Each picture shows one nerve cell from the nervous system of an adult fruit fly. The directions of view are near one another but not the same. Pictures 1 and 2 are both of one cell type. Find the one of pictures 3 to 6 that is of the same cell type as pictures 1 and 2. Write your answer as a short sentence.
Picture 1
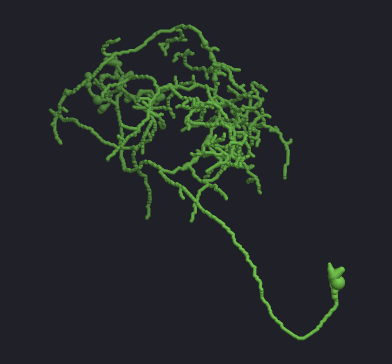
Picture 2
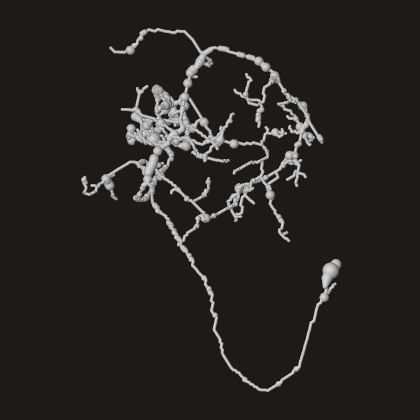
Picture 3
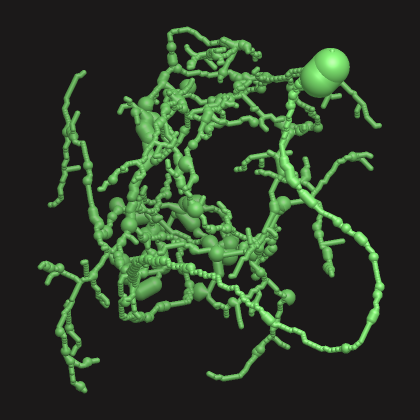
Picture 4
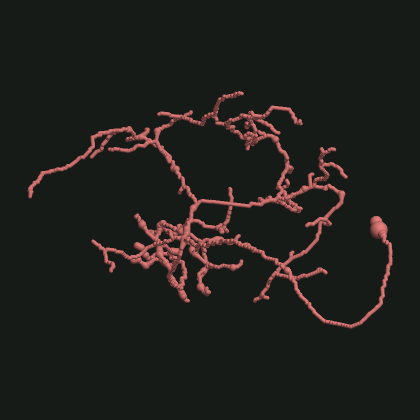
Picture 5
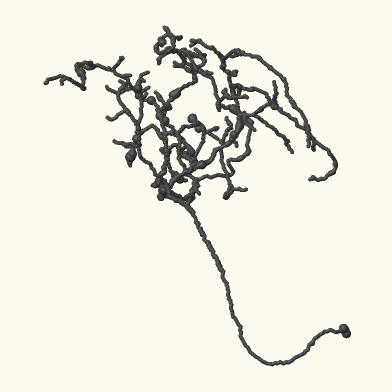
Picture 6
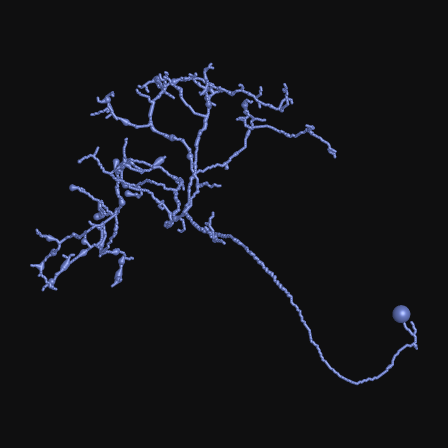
Picture 3 is of the same cell type.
